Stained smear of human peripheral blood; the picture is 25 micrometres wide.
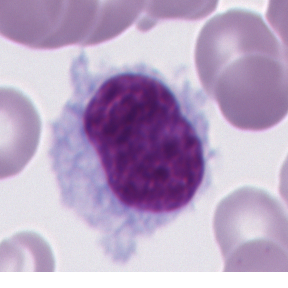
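Hairy cell in a stained smear of peripheral blood. Many fine, ragged, hair-like projections line the cell margin all around. The cytoplasm is pale greyish-blue and forms a wider rim on the left and lower side than on the right. The nucleus is oval, about 13 by 9 micrometres, with a shallow indentation on its left margin.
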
